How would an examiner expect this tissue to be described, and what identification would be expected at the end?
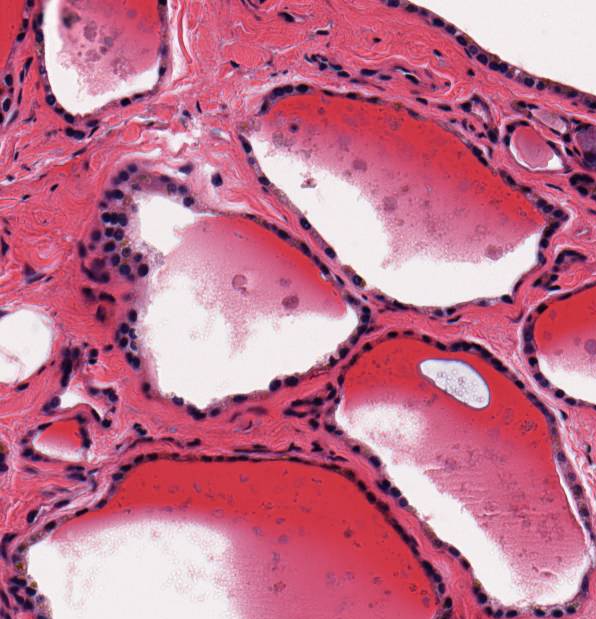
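Large follicles, rounded to angular and of varying size, pack closely across most of the field. Each is lined by a single layer of flattened to low cuboidal epithelial cells with small, round, dark nuclei. Several hold small round pale bodies in their colloid. That's thyroid.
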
